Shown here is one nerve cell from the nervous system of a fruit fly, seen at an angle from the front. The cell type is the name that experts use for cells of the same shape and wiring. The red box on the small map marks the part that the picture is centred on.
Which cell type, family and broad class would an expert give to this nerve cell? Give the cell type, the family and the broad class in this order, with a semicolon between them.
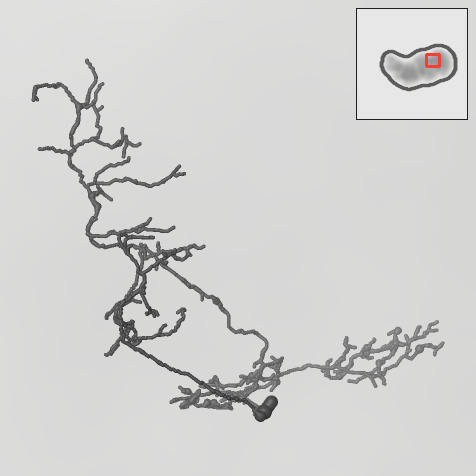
PAM02; class DAN; central-brain intrinsic neuron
